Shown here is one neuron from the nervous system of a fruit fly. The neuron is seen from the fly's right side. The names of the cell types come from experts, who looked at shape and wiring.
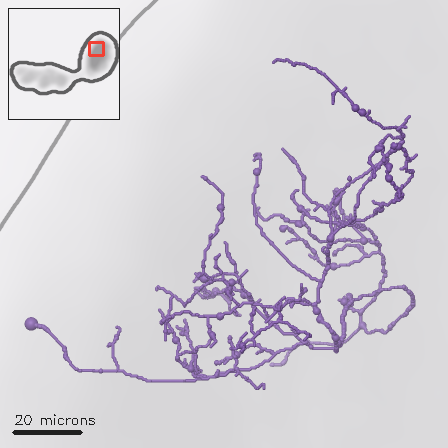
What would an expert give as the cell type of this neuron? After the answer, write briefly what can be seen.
Its cell type is CL272_a2. Its broad class is central-brain intrinsic neuron. The cell body is at the lower left of the picture. By the scale bar it is about 120 microns wide in this view. The picture shows dozens of branch ends.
